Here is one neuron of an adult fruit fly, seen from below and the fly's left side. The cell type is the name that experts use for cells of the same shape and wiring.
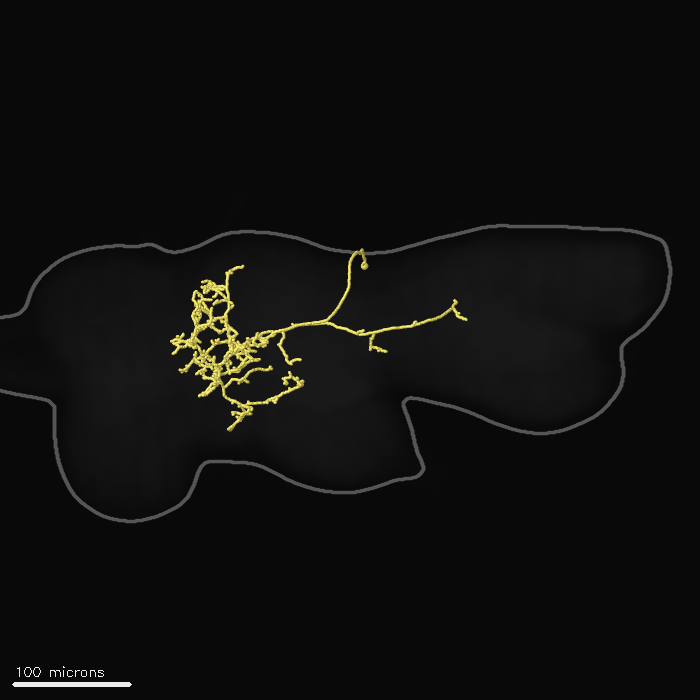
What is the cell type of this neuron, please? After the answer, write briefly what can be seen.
The cell type is IN11A016. This is a nerve-cord intrinsic neuron. Its cell body lies in the middle of the picture. By the scale bar it is about 250 microns wide in this view.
